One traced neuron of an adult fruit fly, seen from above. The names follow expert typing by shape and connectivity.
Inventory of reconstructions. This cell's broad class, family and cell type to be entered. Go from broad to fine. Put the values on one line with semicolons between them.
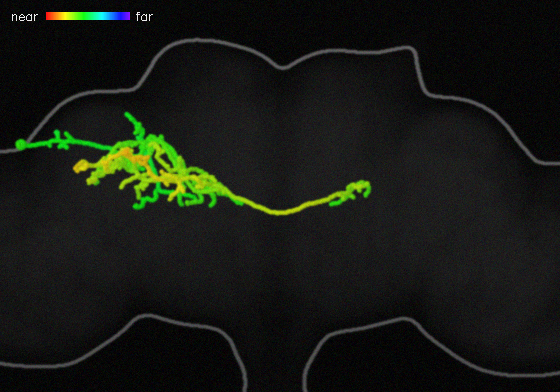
central-brain intrinsic neuron; hemilineage VLPl2_medial; CL062_a1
